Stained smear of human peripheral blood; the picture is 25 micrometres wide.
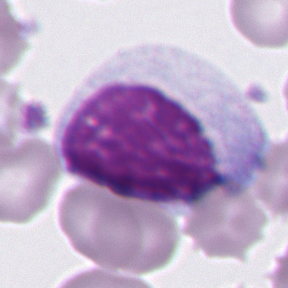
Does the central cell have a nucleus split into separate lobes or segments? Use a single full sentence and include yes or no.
No, there is a single compact nucleus in this cell, round, oval or kidney-shaped.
